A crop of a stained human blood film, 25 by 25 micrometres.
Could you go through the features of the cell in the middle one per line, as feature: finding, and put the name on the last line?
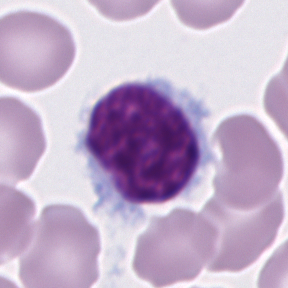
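Border: fine hair-like projections on most sides, as far as I can tell.
Outline: ragged and ill-defined, not smooth.
Cytoplasm: pale greyish blue.
Nucleus: one rounded oval mass, no lobes or indentation.
Name: hairy cell.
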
